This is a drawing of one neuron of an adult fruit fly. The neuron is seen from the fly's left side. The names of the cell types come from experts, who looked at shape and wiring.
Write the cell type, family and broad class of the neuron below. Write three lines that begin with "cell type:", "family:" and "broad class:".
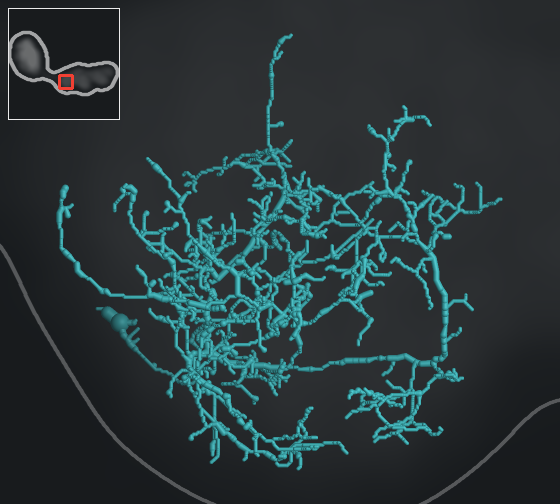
cell type: IN14A007
family: hemilineage 14A
broad class: nerve-cord intrinsic neuron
